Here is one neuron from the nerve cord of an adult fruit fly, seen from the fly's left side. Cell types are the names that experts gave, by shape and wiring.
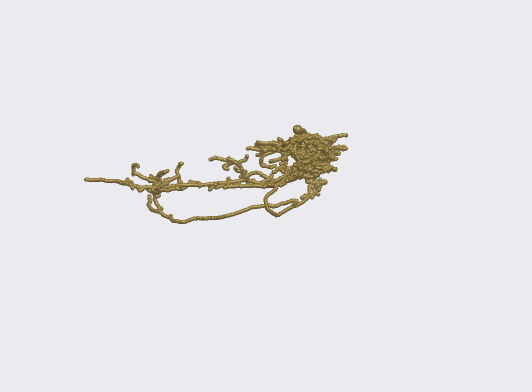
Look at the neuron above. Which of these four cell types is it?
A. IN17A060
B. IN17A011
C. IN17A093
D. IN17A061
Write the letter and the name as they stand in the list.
B. IN17A011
